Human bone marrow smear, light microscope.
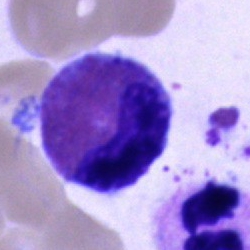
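Eosinophil, the cell in the middle of a stained human bone marrow smear under the light microscope. Its darkest-stained material, dense and deeply stained blue-purple, forms a curved band along the right and lower edge. The upper-left part is a broad, paler violet-purple region, and a small pale spot lies near the centre.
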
